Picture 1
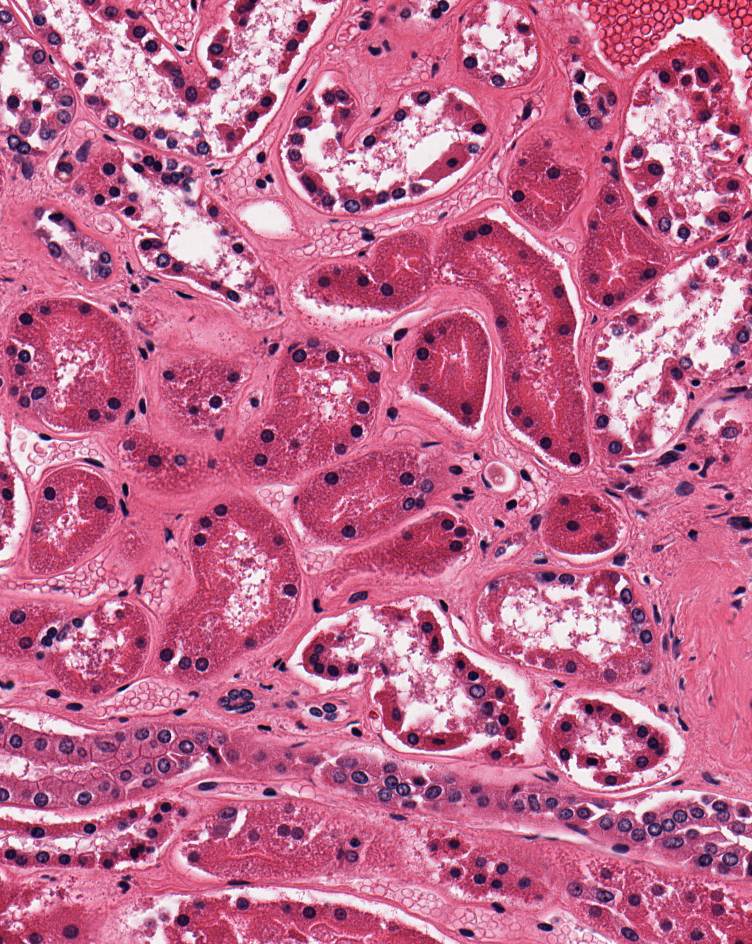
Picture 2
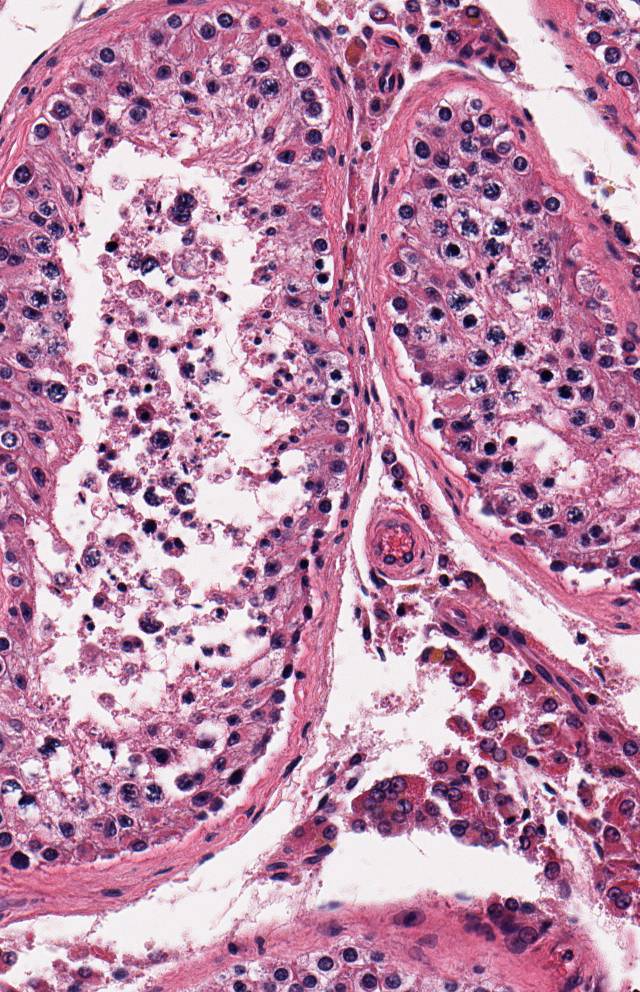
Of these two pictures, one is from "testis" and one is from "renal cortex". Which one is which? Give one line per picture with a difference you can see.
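Site of picture 1: renal cortex. Most tubules are lined by a single layer of cells with abundant granular, deeply eosinophilic cytoplasm.
Site of picture 2: testis. The upper right tubule is lined by many layers of rounded cells, many with large round nuclei showing coarse, clumped chromatin.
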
